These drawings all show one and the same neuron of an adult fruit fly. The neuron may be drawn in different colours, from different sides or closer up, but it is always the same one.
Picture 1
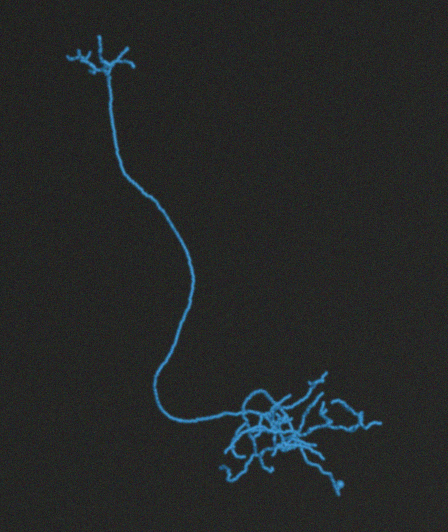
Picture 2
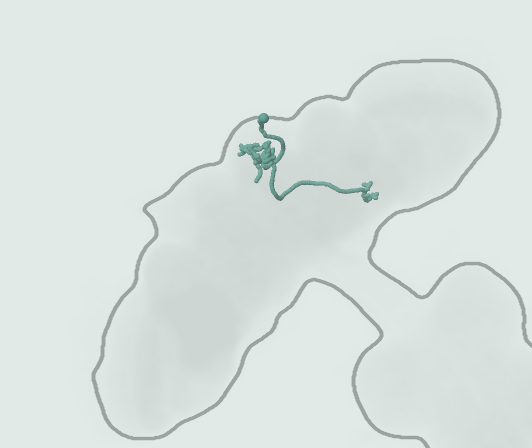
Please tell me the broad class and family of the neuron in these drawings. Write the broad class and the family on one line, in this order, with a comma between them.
central-brain intrinsic neuron, hemilineage ALv1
